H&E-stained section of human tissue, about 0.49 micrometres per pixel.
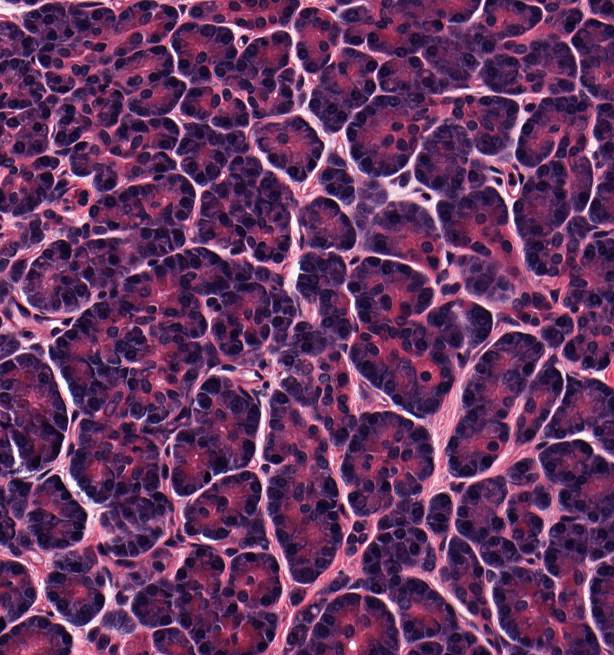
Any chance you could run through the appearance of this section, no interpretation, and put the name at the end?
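Look first at the acinar cells: their nuclei are small, round and darkly stained. Within each cell the cytoplasm is pink-red on the inner side, toward the acinus centre, and purple on the outer side. The central lumina are tiny, barely visible. Between acini, thin pale-pink fibrous strands carry a few elongated nuclei. This is pancreas.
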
